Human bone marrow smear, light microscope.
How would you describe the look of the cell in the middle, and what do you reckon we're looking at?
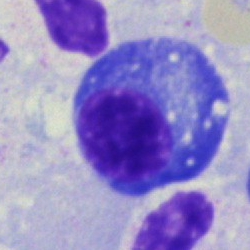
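The cell in the middle has a round to slightly oval outline with a smooth edge. Its nucleus sits off-centre, toward the lower left of the cell. The cytoplasm is deep blue, with several small, round, clear vacuoles scattered through it. The cell is a plasma cell.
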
